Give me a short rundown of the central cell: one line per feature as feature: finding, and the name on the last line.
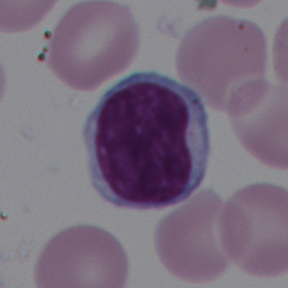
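Outline: smooth, round to slightly oval
Nucleus: note the shallow notch on its right side
Cytoplasm: a pale blue
Granules: none seen in the cytoplasm
Name: typical lymphocyte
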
